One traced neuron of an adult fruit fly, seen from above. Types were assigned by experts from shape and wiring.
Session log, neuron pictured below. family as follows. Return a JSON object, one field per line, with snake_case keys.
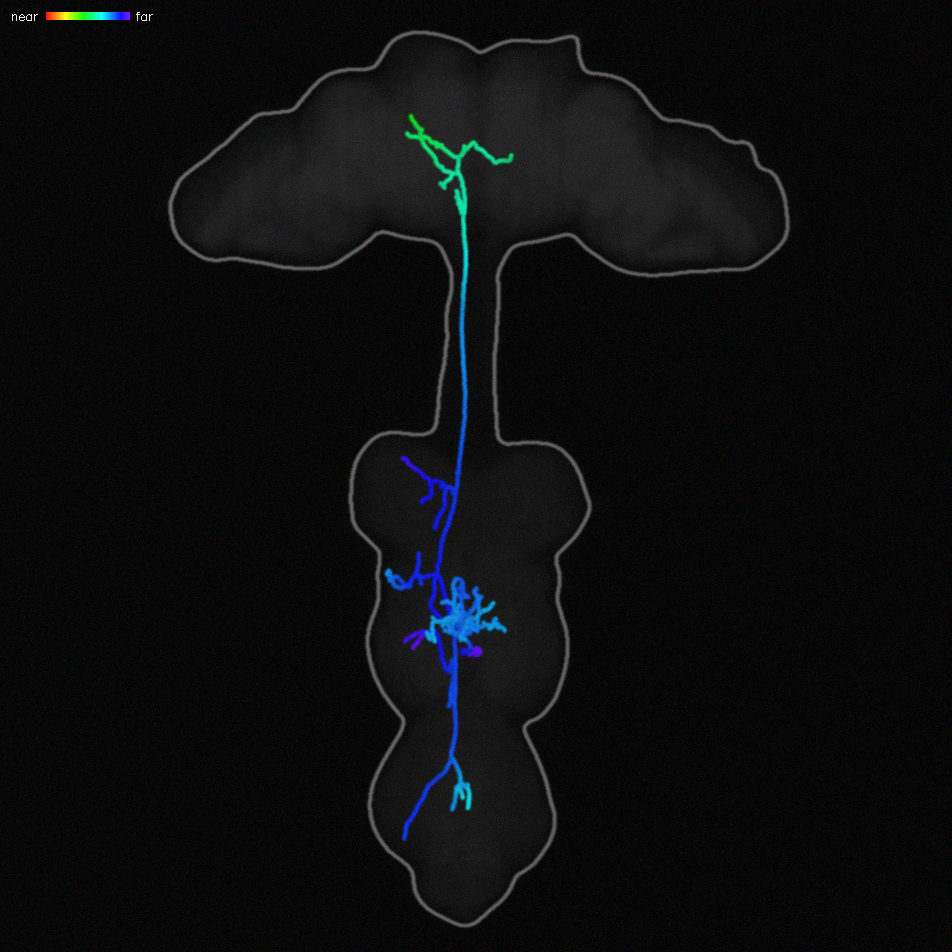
{
 "family": "hemilineage 05B"
}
